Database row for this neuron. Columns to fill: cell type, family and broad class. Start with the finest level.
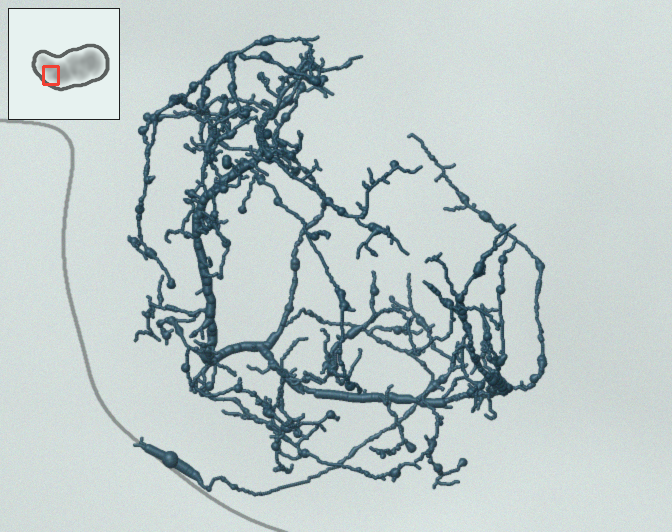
IN04B011; hemilineage 04B; nerve-cord intrinsic neuron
